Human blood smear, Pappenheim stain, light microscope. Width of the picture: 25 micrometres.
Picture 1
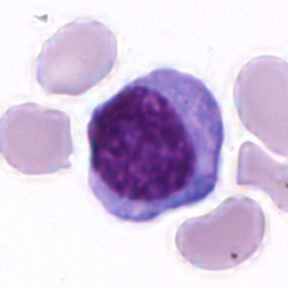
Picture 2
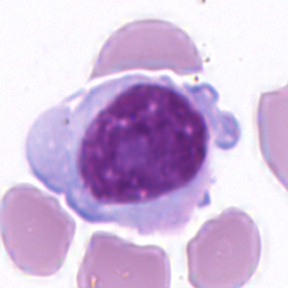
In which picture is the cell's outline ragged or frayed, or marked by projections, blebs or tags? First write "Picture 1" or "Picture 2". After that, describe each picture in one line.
Picture 2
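What picture 1 shows: The cell outline is smooth, without surface projections.
What picture 2 shows: Small rounded blebs project from the upper right edge of the cell.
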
